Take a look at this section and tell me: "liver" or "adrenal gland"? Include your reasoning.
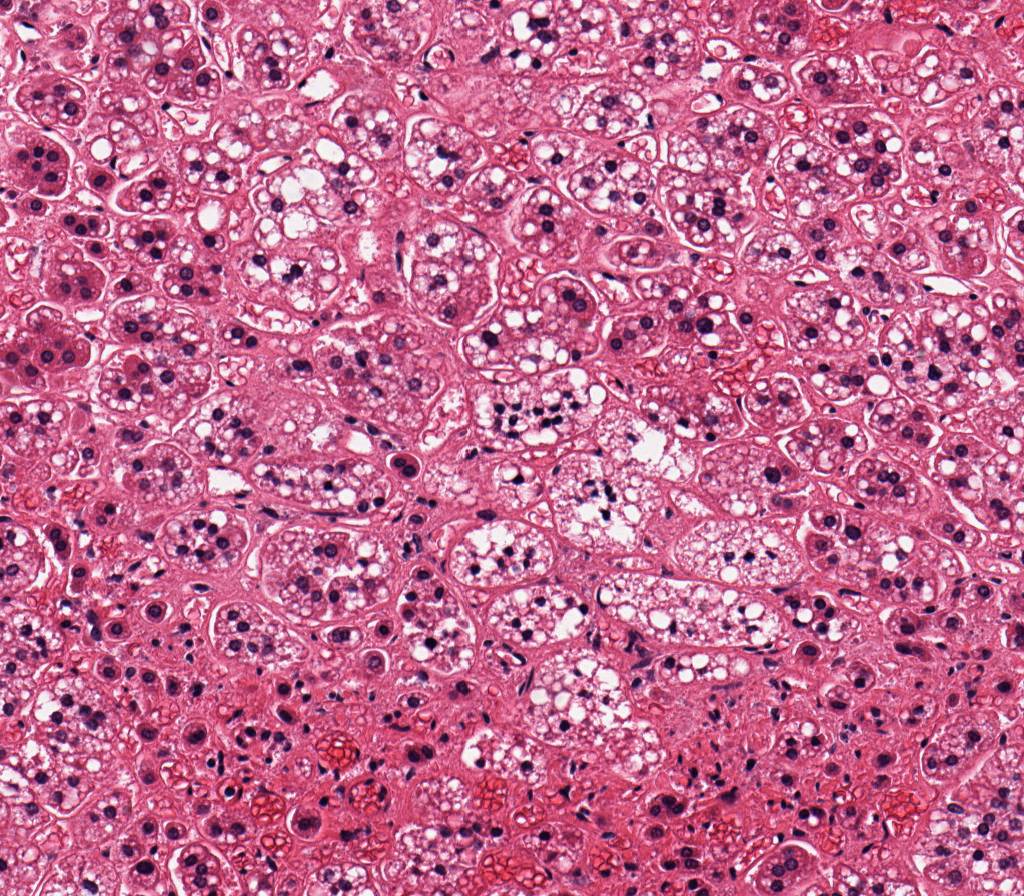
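Adrenal gland, I'd say. What decides it is the centre, whose cells are more vacuolated than the more eosinophilic ones toward the lower edge.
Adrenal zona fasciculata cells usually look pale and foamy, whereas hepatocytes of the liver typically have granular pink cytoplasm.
Otherwise I see small, round, dark nuclei, mostly one per cell; nests lack gland lumens; capillary spaces packed with red blood cells, mostly lower down.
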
